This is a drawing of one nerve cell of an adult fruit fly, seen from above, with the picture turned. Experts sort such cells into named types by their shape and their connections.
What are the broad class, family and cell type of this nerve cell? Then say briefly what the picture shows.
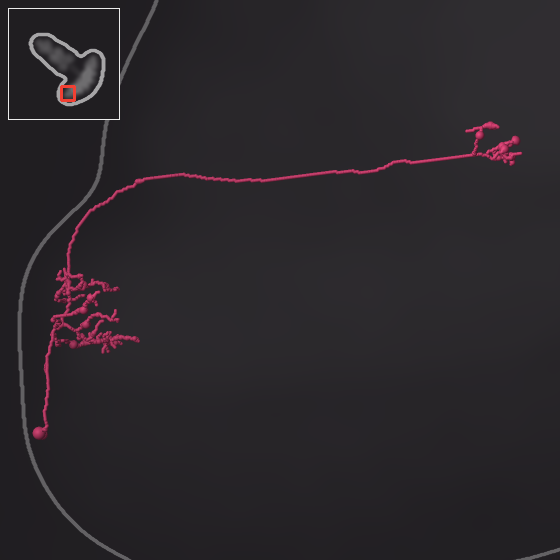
This is an optic-lobe intrinsic neuron. The family is Tm. It is of cell type Tm29. The cell body is at the lower left of the picture. As drawn here it is wider than it is tall.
